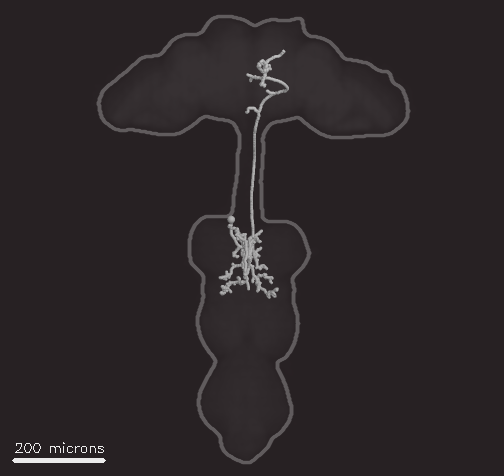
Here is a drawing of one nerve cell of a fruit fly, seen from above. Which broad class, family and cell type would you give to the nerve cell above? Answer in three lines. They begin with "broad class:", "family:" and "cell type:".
broad class: ascending neuron
family: hemilineage 08B
cell type: AN08B066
